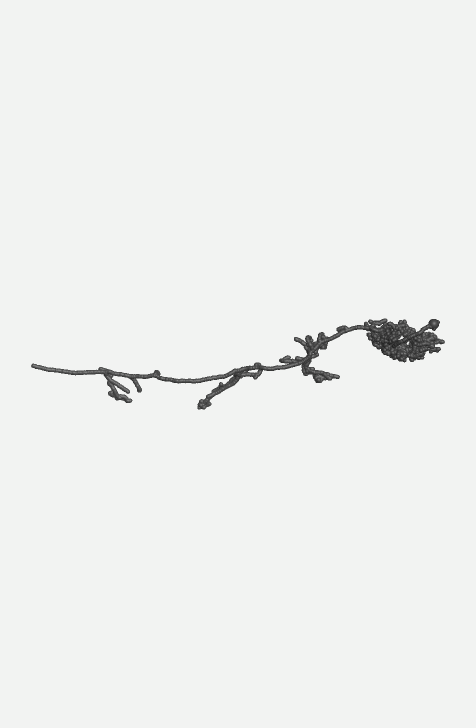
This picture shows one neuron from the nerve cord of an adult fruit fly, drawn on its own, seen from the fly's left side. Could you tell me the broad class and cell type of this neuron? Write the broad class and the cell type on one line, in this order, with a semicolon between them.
ascending neuron; ANXXX074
